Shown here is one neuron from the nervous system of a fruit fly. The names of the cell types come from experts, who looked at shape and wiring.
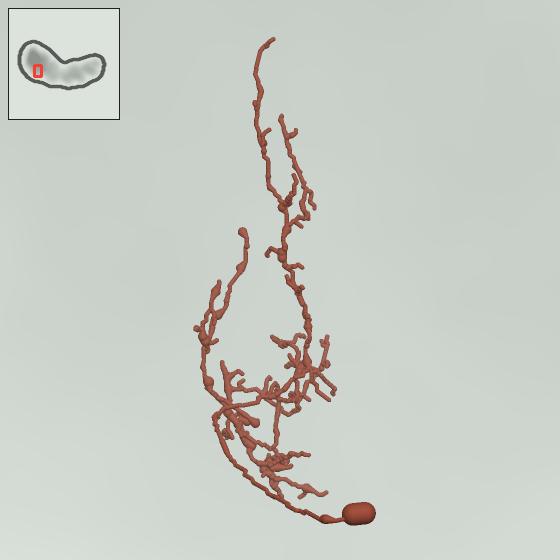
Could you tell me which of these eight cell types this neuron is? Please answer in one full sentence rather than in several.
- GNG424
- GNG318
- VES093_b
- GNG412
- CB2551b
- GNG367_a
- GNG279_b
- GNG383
To this neuron applies the cell type name GNG424.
